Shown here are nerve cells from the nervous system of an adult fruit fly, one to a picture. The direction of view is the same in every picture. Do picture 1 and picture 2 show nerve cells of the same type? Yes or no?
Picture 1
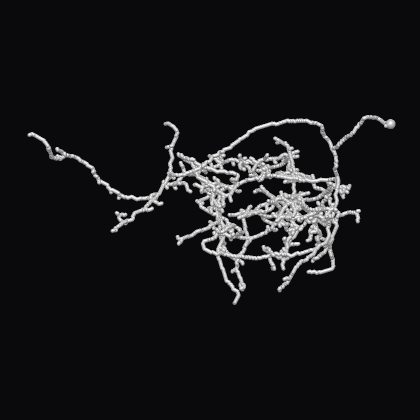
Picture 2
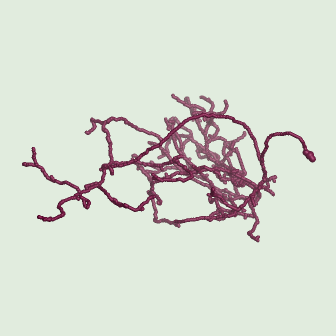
no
